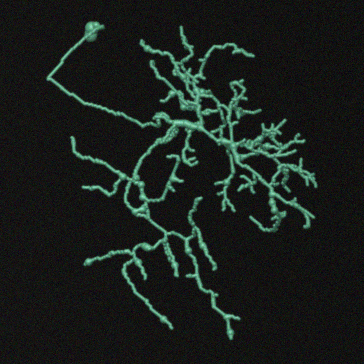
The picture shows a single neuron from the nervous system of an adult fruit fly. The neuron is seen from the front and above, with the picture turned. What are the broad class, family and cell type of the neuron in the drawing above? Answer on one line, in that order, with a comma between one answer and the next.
optic-lobe intrinsic neuron, Tlp, Tlp11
